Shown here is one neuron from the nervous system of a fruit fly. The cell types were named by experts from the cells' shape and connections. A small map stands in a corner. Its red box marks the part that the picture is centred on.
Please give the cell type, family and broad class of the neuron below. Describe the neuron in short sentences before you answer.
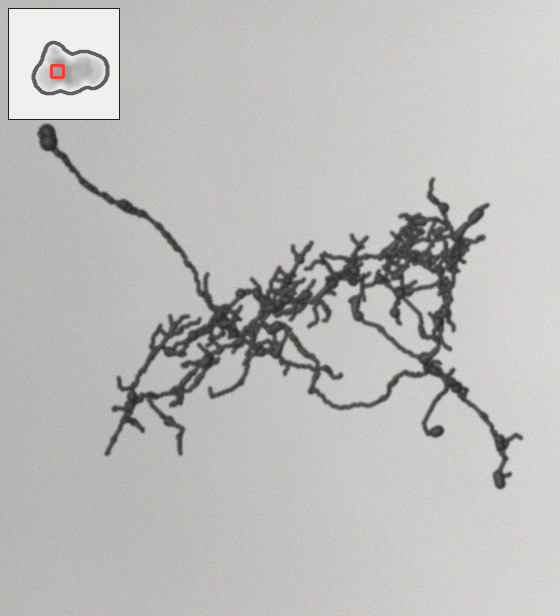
The cell body can be seen at the upper left of the picture. The picture shows dozens of branch ends. The cell type is PVLP133. Its family is hemilineage VPNp1_medial. This is a central-brain intrinsic neuron.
